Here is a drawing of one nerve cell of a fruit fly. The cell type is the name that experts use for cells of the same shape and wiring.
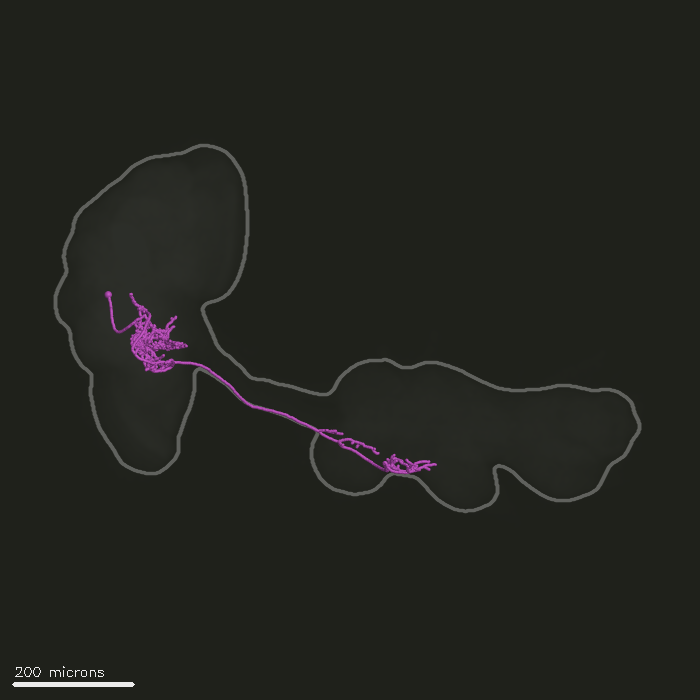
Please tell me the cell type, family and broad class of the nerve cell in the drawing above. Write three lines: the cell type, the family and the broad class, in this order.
DNg59
hemilineage MD3
descending neuron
